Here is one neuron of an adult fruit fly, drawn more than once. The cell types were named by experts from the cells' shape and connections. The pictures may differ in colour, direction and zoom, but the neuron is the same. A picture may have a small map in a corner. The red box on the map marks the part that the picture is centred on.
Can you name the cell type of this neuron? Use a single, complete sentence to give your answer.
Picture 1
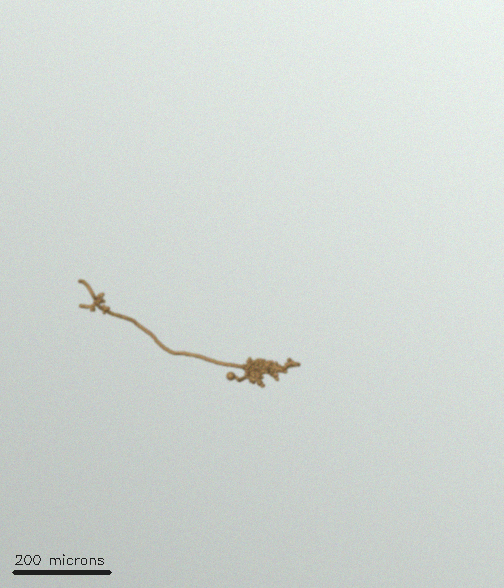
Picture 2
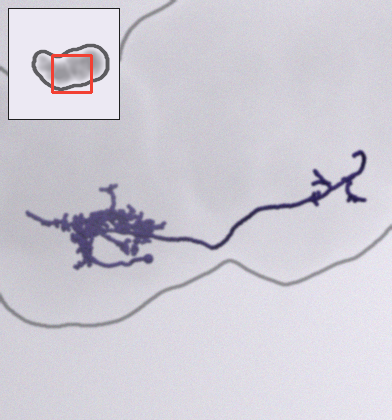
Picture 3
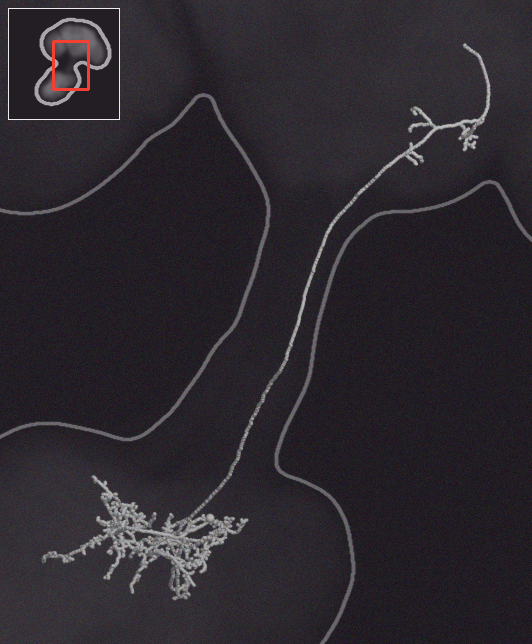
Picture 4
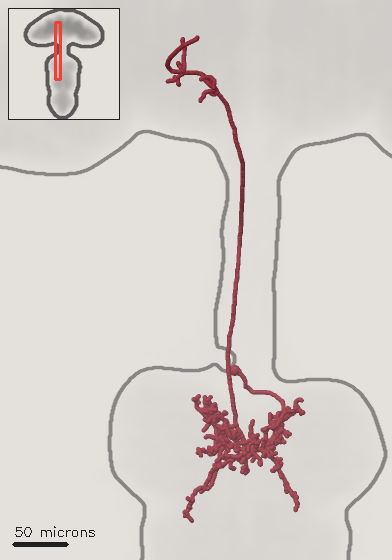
The neuron is of cell type AN08B059.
